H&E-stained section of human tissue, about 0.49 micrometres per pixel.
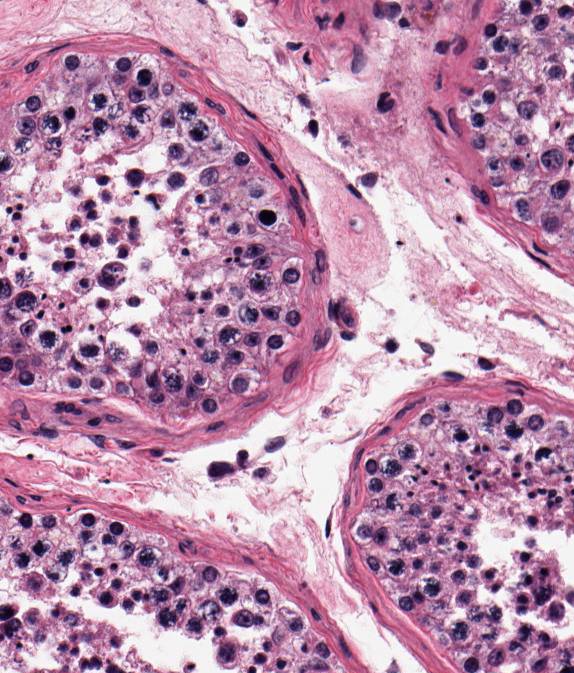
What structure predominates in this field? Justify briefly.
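Answer: the seminiferous tubule. Its decisive feature is a many-layered epithelium of rounded cells filling each tubule, not a single layer around an open lumen.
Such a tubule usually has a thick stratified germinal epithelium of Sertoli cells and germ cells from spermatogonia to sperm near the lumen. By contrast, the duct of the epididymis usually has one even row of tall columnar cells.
Many cells are large and round, with dark, coarsely clumped chromatin.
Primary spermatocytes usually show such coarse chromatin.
Small, very dark, dense round nuclei lie scattered among them.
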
